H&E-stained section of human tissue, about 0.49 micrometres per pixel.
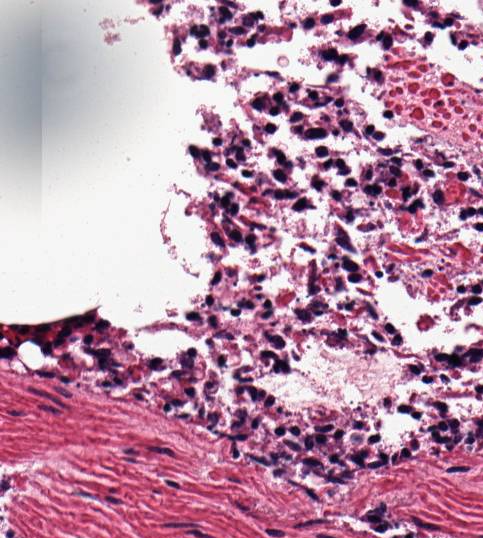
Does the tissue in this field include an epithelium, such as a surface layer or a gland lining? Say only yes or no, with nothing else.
No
